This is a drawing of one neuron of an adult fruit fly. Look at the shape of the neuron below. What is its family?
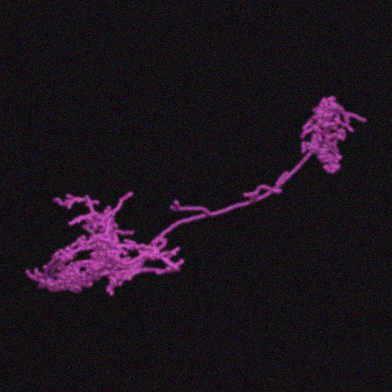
hemilineage 17B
